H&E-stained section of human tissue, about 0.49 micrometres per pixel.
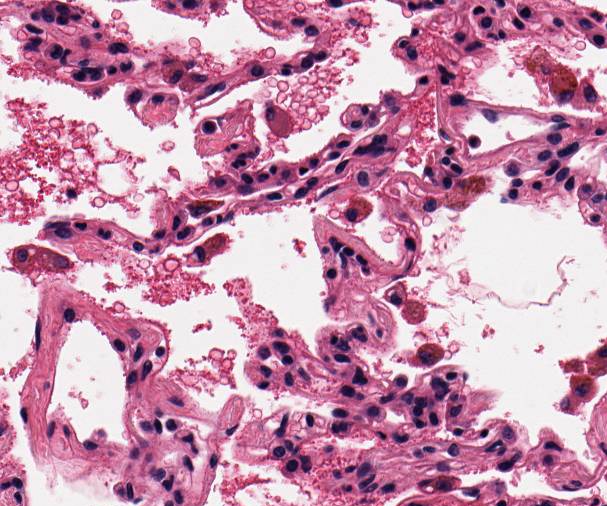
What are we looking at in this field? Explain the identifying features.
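Alveolus: thin, branching pink septa divide the whole field into large, mostly empty spaces.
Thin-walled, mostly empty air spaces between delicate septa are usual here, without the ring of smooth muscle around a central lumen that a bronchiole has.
No bundles of smooth muscle appear, nor any glands or fat cells. Many free red blood cells lie in the spaces, densest at the upper left.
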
